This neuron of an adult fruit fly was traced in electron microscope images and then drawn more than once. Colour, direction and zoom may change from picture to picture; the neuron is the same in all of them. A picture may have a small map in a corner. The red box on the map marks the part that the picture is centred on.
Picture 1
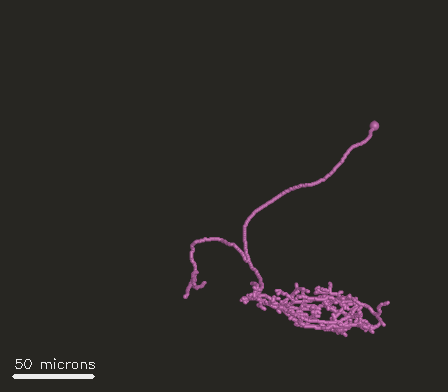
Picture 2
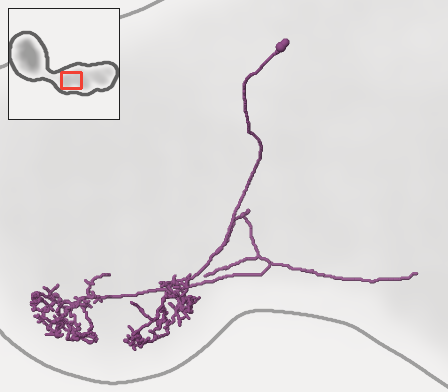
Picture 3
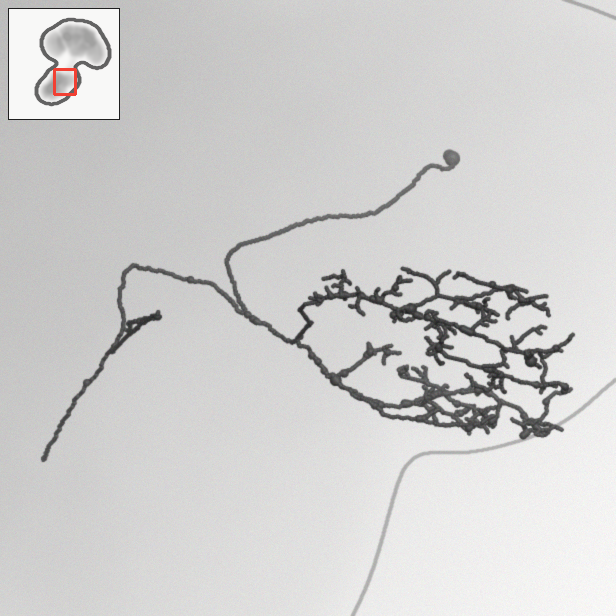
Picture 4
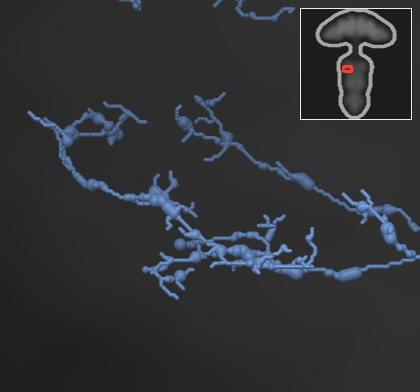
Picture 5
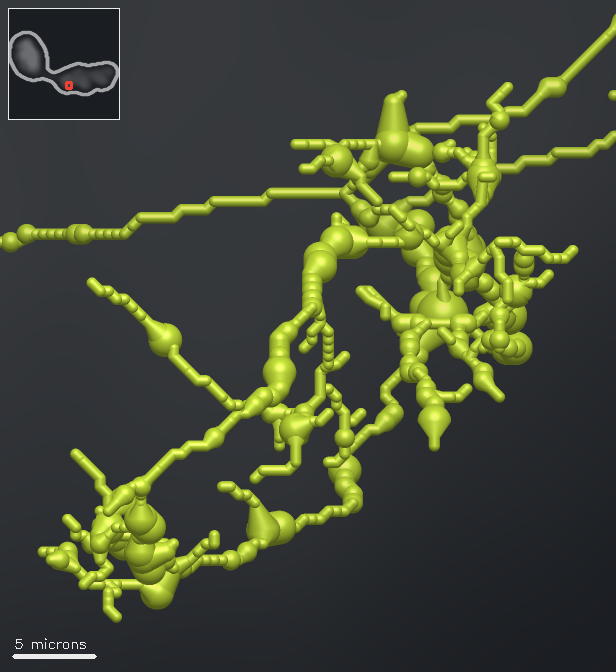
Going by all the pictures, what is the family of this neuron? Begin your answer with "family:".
family: hemilineage 23B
